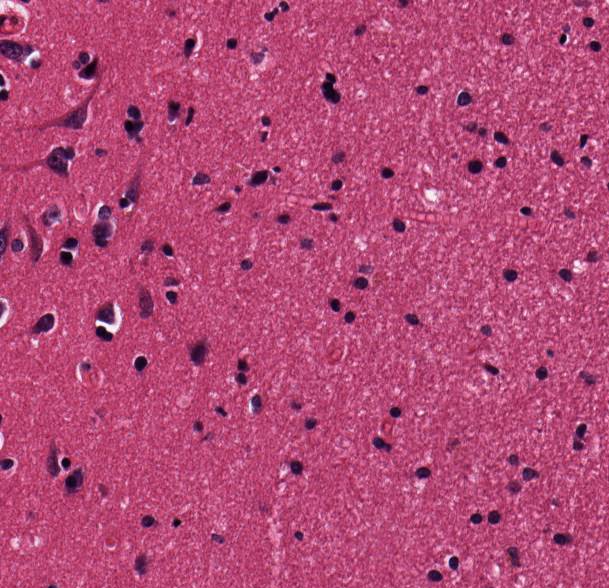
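Cerebral cortex. Finely granular pink neuropil fills most of the field, cells scattered sparsely through it. Larger neurons gather along the left side; across the middle and right, small round dark glial nuclei spread evenly, those on the right showing little or no visible cytoplasm.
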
